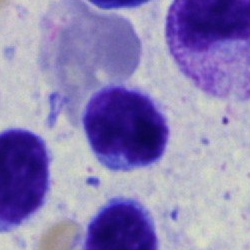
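Lymphocyte from a stained human bone marrow smear, the cell at centre. Its outline is smooth and roughly round, and its dense chromatin stains deep purple. No nucleoli can be made out in the nucleus, and the cytoplasm shows no granules.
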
